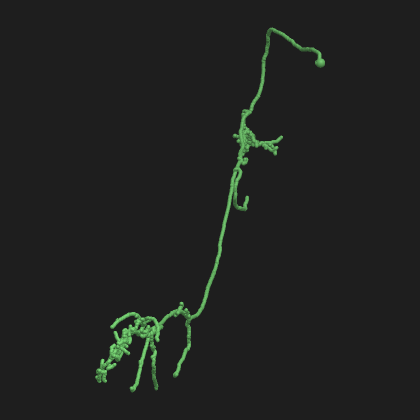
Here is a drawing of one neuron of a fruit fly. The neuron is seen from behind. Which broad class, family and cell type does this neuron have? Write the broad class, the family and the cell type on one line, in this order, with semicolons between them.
descending neuron; hemilineage SMPpv2_dorsal; DNpe036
